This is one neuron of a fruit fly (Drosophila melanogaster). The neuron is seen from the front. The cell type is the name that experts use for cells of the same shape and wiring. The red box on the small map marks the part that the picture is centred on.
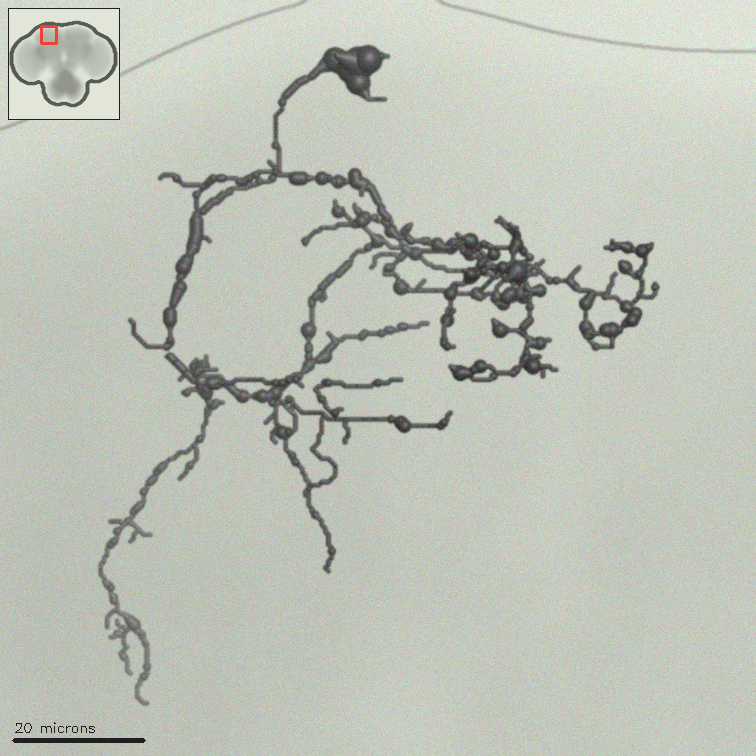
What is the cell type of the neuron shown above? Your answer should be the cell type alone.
CB1984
